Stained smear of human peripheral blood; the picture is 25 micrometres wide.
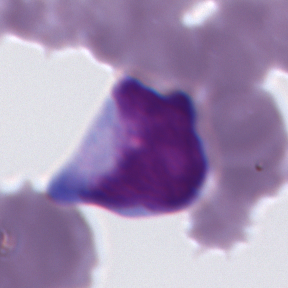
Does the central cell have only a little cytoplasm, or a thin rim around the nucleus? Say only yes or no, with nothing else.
Yes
